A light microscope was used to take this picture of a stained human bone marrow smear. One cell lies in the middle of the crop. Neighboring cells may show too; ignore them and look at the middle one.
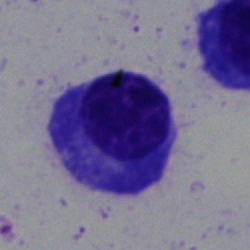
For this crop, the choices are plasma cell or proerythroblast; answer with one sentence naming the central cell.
In the center of this field lies a plasma cell.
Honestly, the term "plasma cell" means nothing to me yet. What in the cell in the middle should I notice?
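Taking the plasma cell point by point, the cytoplasm spreads widest on the lower-left side of the nucleus.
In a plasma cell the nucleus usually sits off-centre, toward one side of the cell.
That lopsided band of cytoplasm goes with a nucleus set toward one side.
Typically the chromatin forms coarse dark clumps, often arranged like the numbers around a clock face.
Here the chromatin is dense and dark purple, showing only a few paler patches. The cytoplasm is a deep blue, and the outline is somewhat angular, with several fairly straight edges.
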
